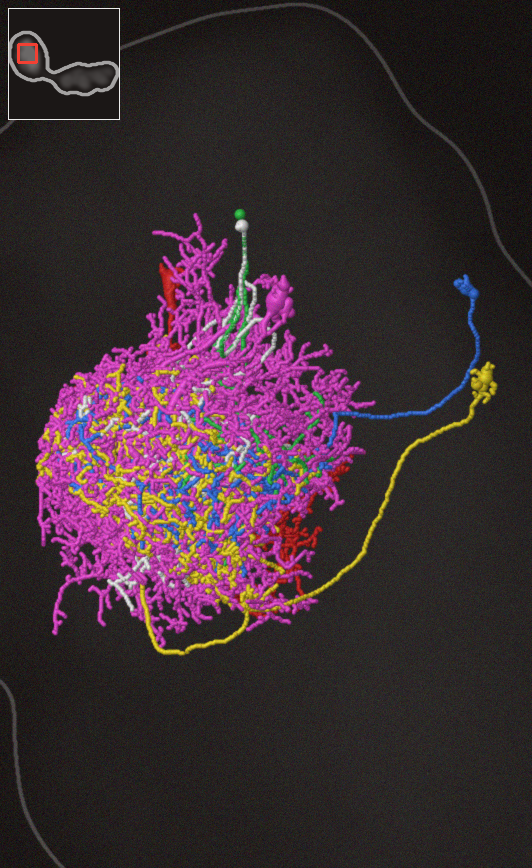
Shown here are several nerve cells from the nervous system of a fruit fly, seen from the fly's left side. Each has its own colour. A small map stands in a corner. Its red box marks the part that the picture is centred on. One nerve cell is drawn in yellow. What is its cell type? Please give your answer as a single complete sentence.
This neuron belongs to the cell type AVLP535.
